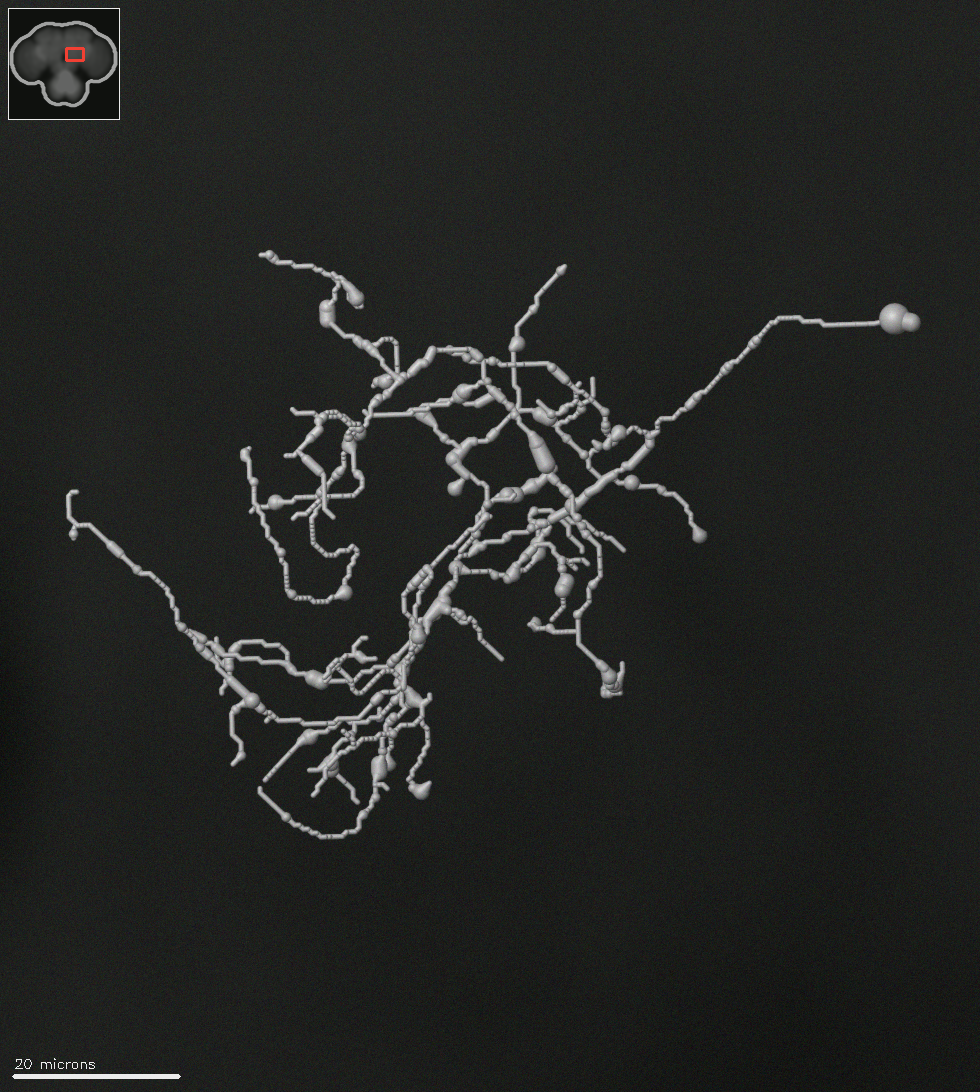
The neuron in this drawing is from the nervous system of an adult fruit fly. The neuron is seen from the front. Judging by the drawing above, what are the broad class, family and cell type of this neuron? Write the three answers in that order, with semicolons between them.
central-brain intrinsic neuron; hemilineage ALl1_dorsal; lLN15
